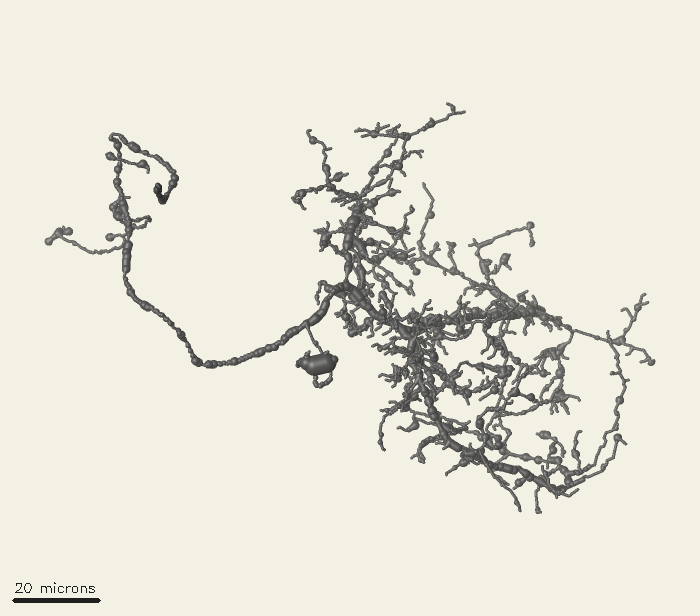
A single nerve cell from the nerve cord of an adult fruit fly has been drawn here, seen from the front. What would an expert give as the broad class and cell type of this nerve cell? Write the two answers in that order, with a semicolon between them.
ascending neuron; ANXXX145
